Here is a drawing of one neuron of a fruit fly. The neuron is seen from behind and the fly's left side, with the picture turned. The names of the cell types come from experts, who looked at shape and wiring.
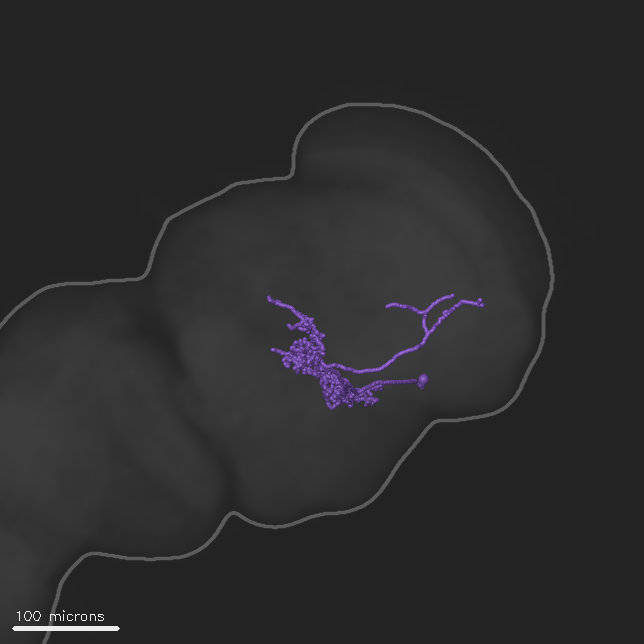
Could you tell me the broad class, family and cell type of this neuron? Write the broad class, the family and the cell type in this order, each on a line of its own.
central-brain intrinsic neuron
hemilineage SMPad2
ICL013m_a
